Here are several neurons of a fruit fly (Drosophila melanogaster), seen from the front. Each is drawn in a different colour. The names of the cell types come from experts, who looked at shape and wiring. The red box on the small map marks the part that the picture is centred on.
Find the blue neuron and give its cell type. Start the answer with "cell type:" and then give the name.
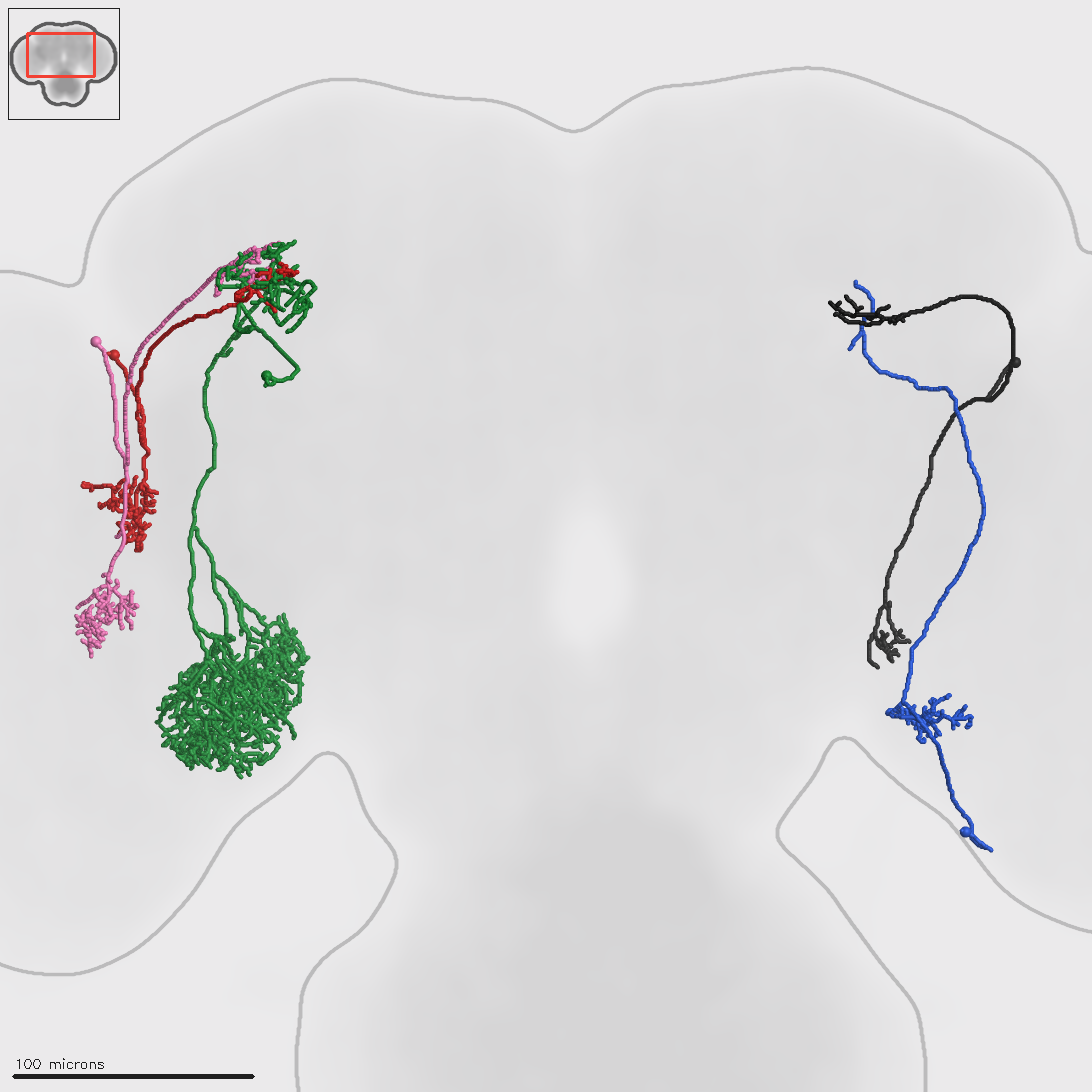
cell type: LoVP13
